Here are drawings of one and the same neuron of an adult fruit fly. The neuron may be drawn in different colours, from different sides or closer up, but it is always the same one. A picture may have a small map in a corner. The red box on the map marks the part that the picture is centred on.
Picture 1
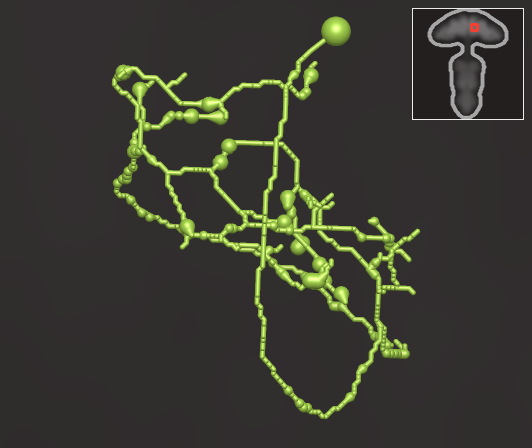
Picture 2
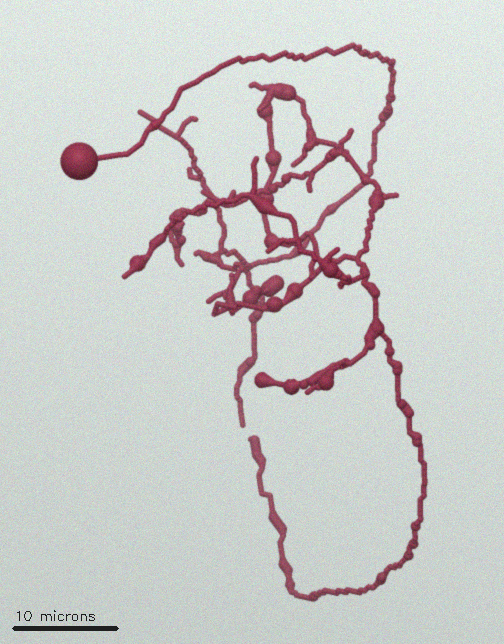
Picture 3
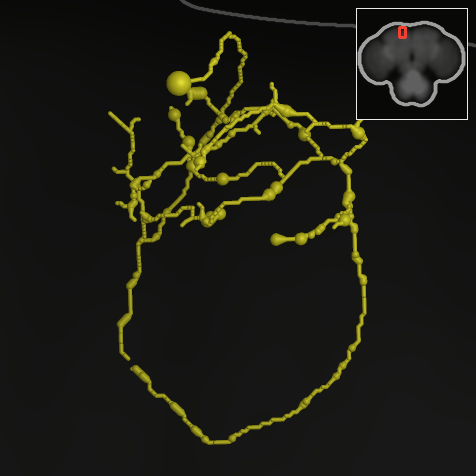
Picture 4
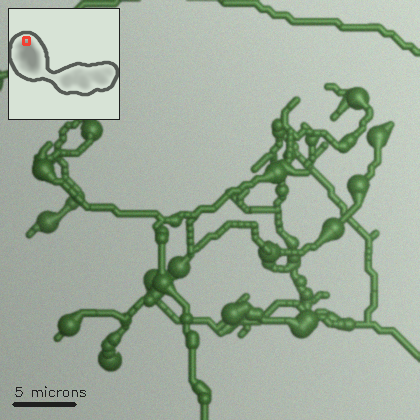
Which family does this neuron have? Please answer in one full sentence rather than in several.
Of family hemilineage SMPpd1 is the neuron in these images.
